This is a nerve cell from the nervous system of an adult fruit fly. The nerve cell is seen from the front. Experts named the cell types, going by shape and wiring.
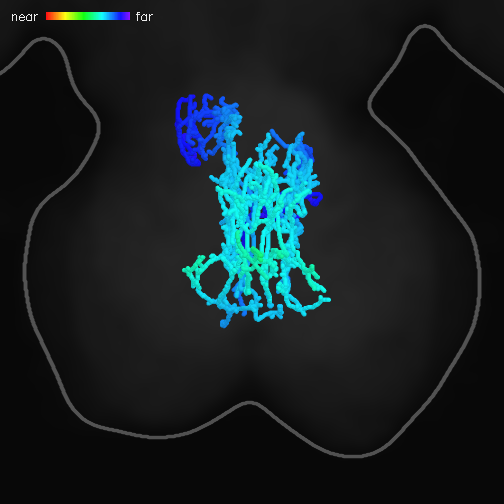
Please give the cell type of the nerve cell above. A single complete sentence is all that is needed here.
By its cell type, the nerve cell is IN00A024.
